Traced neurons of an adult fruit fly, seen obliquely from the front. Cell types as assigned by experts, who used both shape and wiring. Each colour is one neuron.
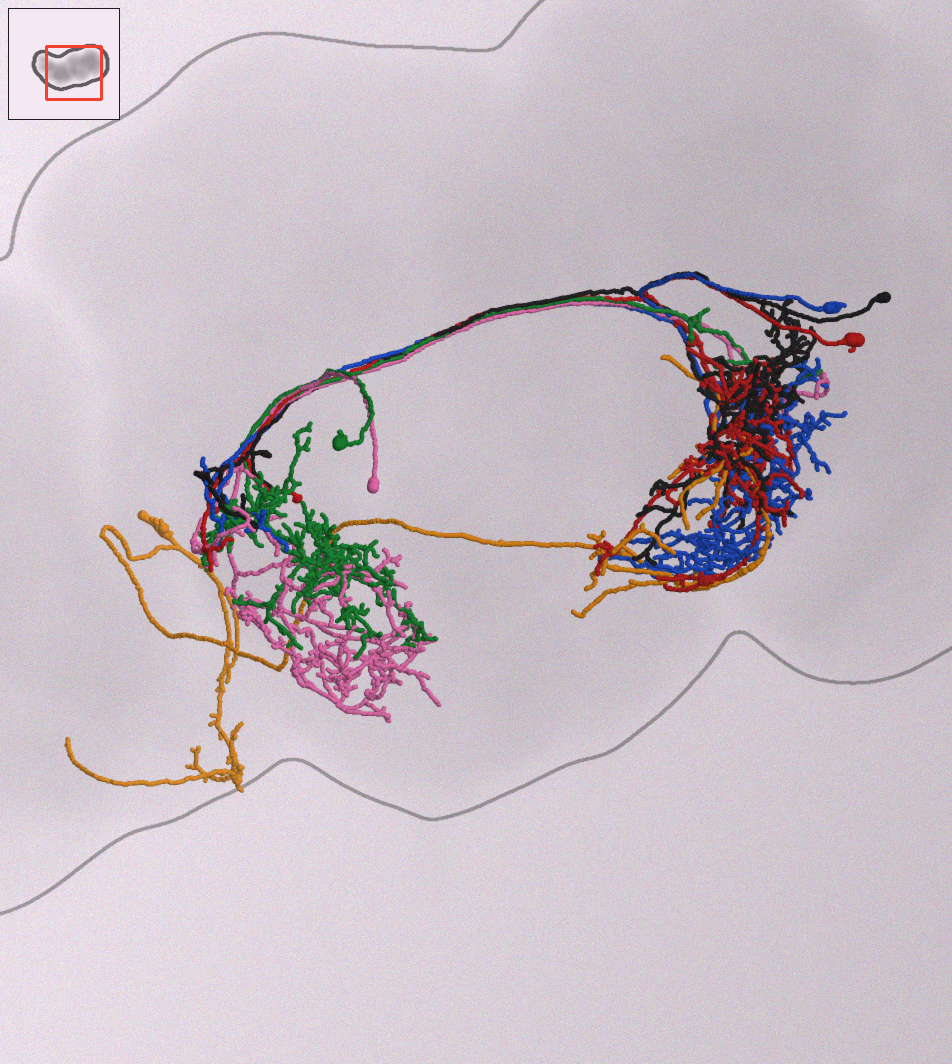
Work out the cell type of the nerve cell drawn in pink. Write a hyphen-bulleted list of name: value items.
- cell type: CB4179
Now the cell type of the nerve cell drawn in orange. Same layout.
- cell type: AN19A038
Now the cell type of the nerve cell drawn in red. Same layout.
- cell type: SAD014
